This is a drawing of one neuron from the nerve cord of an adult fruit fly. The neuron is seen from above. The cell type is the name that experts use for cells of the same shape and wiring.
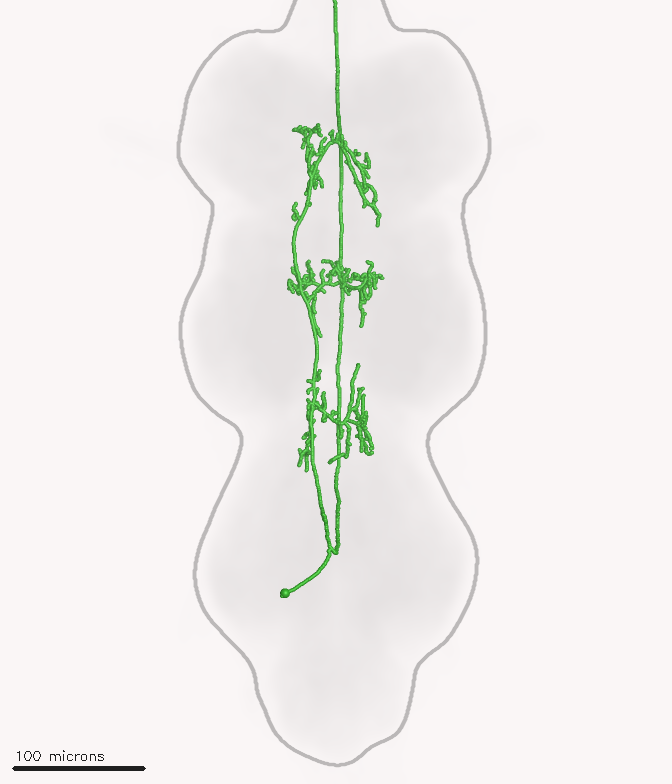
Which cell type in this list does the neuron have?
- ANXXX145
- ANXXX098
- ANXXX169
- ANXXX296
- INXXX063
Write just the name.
ANXXX098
